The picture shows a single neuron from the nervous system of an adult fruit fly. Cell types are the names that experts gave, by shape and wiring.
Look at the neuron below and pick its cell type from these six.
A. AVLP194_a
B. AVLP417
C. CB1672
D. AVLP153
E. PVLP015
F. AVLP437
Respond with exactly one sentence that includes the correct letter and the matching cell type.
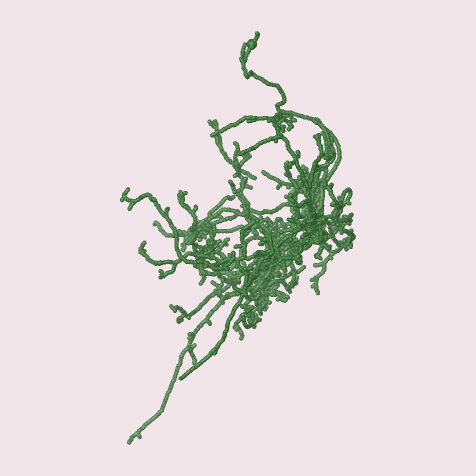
The neuron falls under AVLP437, the cell type named in option F.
